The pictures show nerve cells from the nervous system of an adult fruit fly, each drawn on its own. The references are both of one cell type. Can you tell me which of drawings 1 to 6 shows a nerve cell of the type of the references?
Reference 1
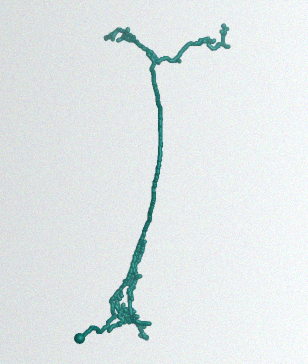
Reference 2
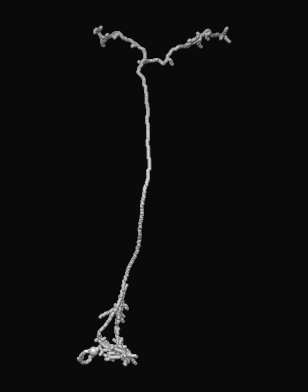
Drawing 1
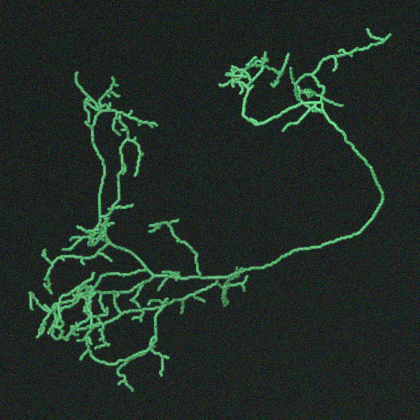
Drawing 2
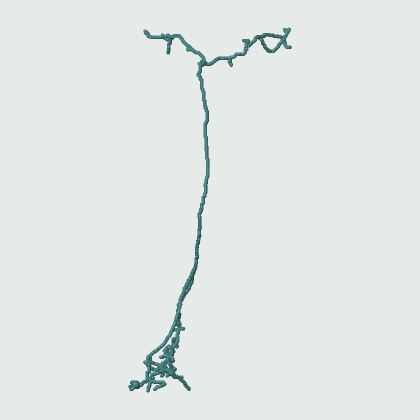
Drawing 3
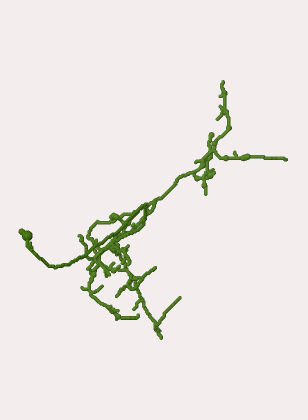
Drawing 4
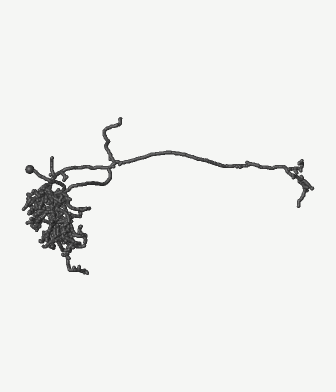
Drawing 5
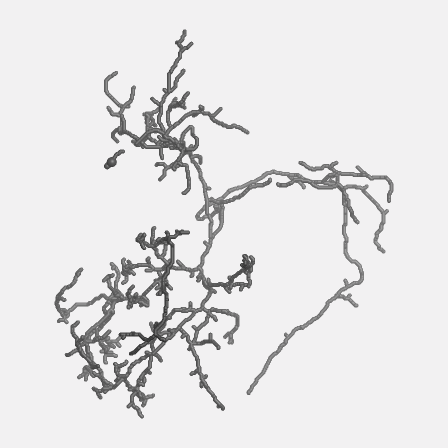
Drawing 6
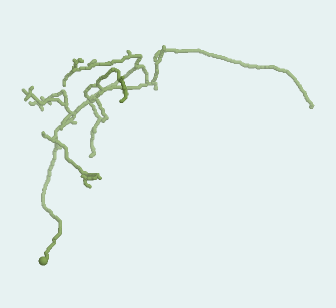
2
